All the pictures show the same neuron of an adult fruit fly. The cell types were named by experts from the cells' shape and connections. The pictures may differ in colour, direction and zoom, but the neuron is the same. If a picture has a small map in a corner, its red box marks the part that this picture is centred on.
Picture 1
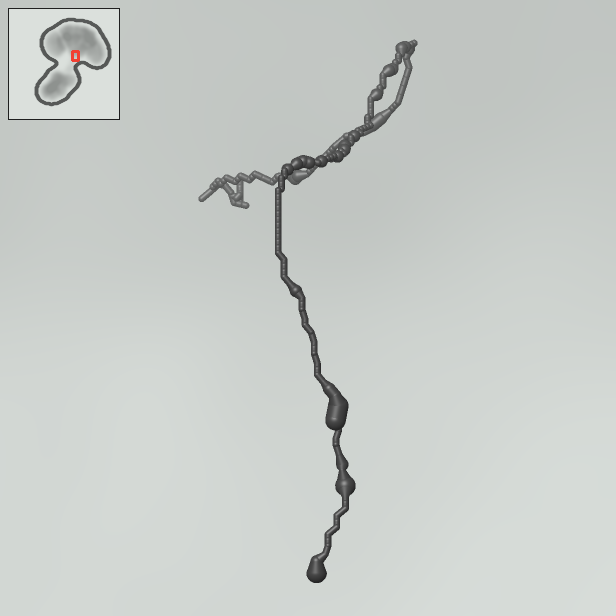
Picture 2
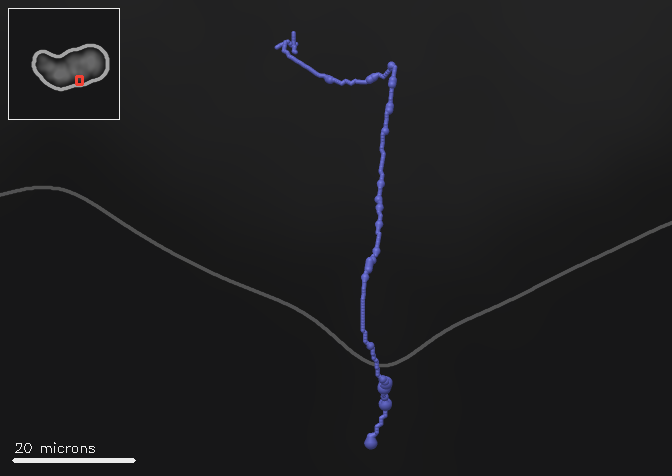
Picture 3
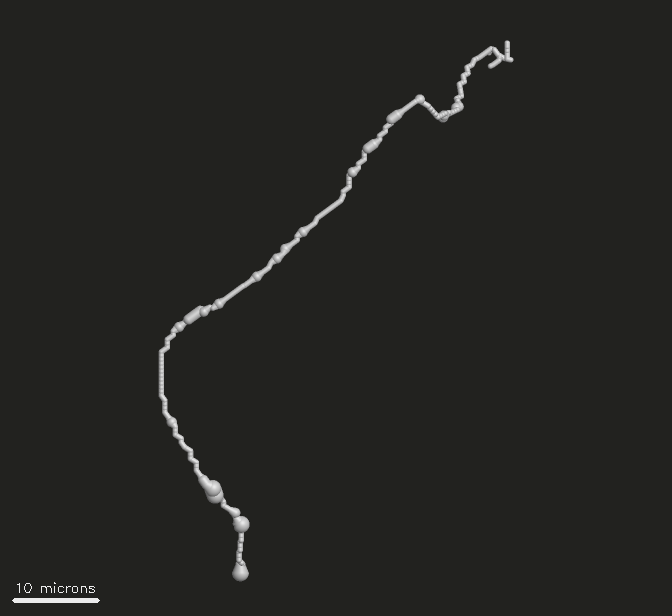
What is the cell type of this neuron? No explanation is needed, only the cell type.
BM_InOm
